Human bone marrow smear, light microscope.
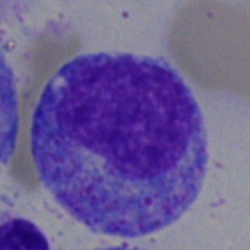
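Promyelocyte, the central cell in a stained human bone marrow smear. The nucleus sits in the upper part of the cell, with most of the cytoplasm below it. That cytoplasm stains blue and holds scattered purple-red granules. Just below the nucleus, a pale zone lies in the cytoplasm.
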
